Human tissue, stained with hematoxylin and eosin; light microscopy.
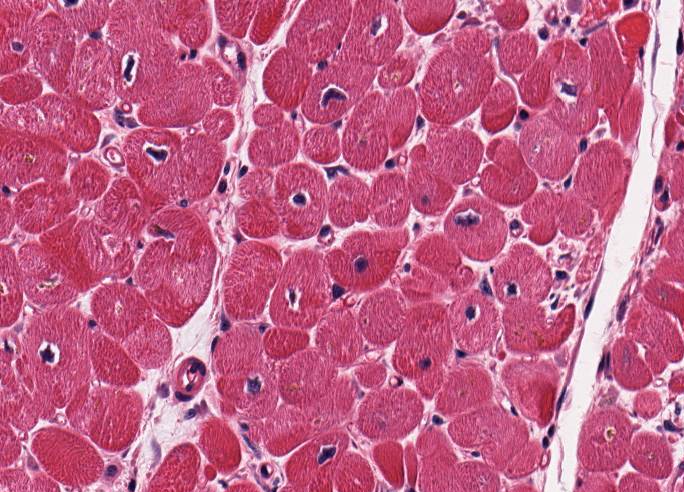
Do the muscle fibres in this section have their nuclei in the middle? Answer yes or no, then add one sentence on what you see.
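Yes. Where a fibre shows its nucleus, the nucleus lies in the centre of the fibre profile.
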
